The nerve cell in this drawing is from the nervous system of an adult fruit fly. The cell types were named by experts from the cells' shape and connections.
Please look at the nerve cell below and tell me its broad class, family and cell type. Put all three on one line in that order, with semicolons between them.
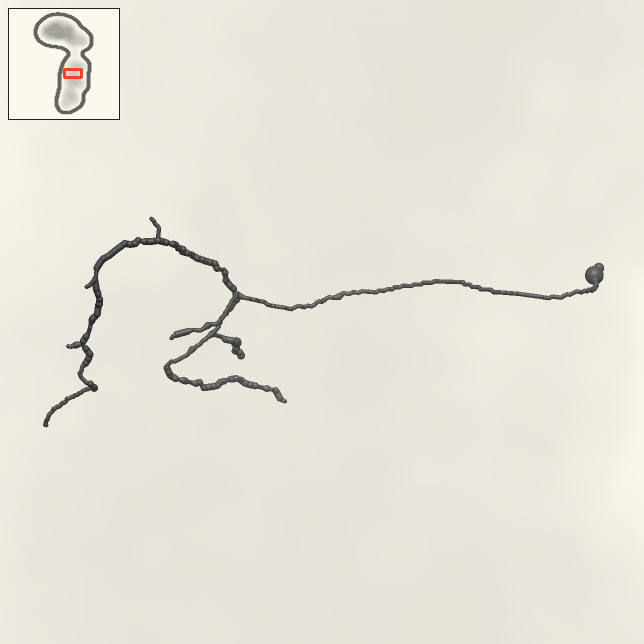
nerve-cord intrinsic neuron; hemilineage 03B; IN03B086_a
